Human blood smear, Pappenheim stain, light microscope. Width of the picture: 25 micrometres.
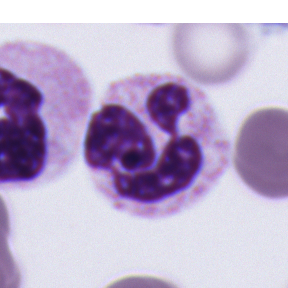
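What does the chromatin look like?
It is dark purple and coarsely clumped.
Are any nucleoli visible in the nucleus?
No, none can be seen.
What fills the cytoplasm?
Fine pinkish-violet granules.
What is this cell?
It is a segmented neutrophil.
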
